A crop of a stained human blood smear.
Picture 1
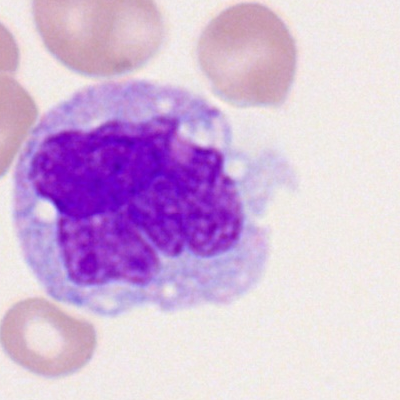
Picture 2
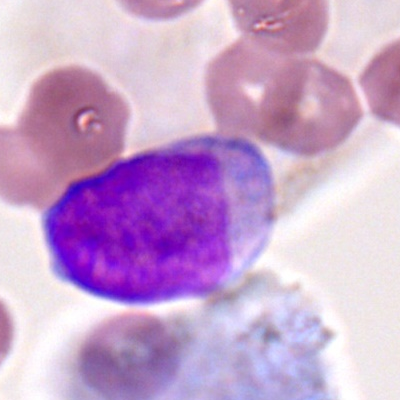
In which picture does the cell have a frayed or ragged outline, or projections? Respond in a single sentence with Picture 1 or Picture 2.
Picture 1 contains the cell with the rough edge.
